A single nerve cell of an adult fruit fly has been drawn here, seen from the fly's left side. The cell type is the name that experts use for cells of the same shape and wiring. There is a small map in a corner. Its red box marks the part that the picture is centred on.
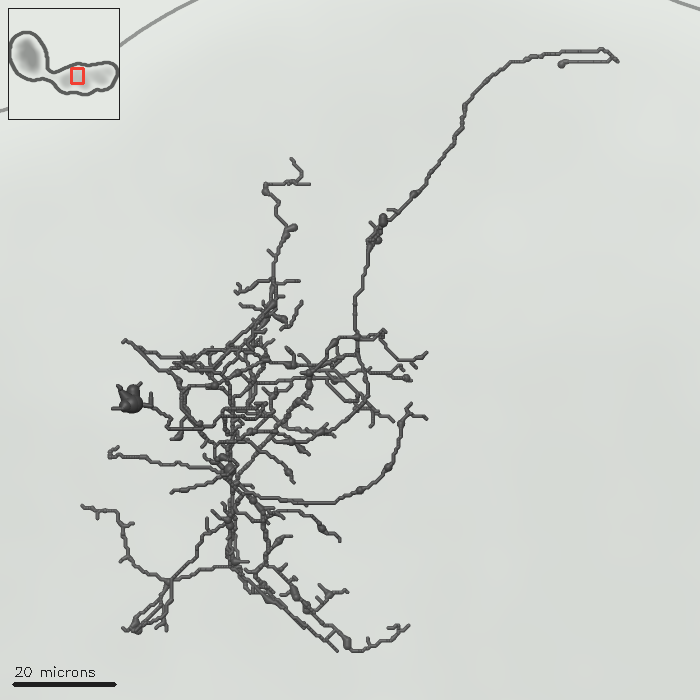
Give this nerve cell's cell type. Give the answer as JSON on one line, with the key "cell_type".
{"cell_type": "IN17A106_b"}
